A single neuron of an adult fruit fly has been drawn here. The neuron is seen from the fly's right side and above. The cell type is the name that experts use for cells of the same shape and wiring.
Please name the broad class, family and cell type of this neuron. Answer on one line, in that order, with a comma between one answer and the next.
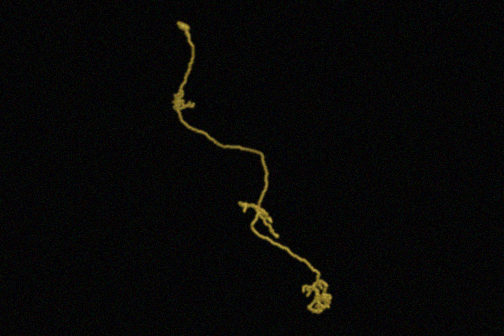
central-brain intrinsic neuron, class CX, PFNm_a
